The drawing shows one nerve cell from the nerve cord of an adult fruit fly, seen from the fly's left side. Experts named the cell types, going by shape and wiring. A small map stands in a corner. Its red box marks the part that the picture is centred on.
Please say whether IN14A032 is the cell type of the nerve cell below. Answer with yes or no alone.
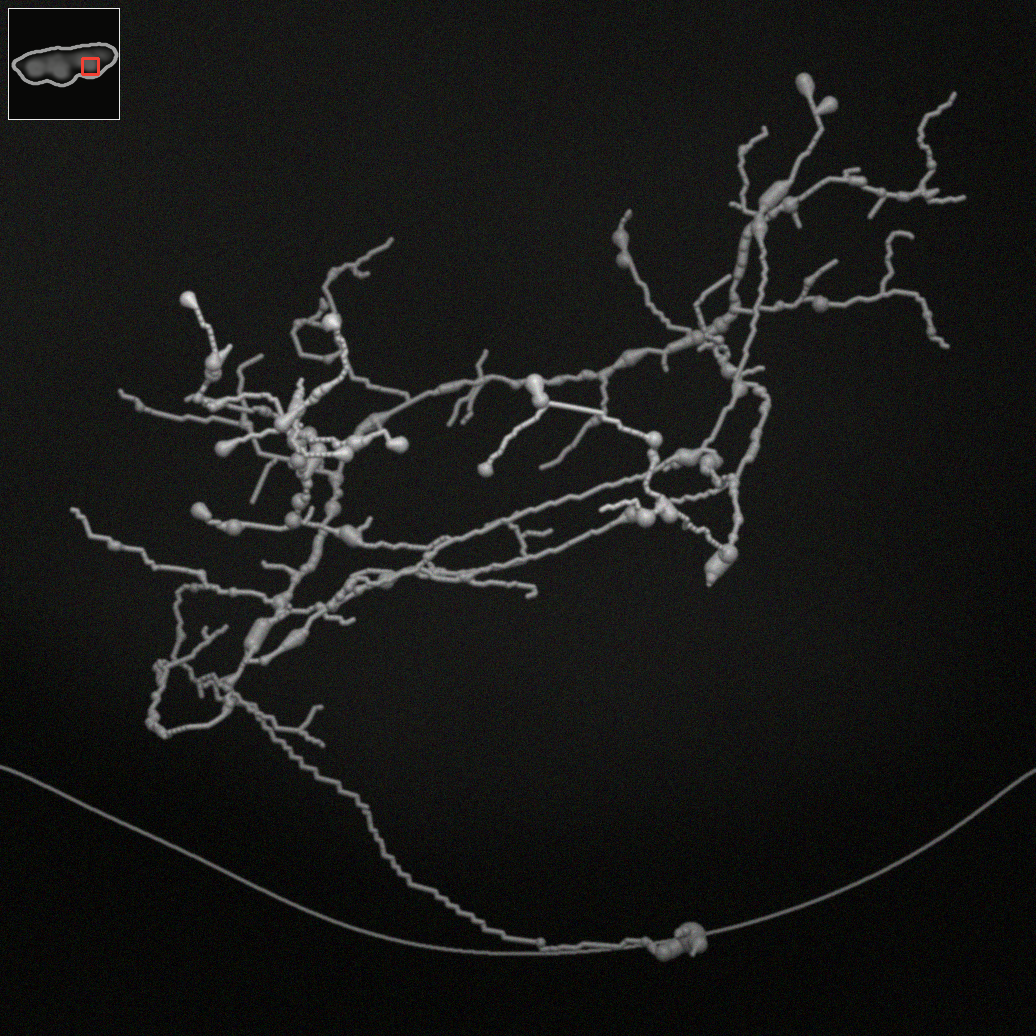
no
